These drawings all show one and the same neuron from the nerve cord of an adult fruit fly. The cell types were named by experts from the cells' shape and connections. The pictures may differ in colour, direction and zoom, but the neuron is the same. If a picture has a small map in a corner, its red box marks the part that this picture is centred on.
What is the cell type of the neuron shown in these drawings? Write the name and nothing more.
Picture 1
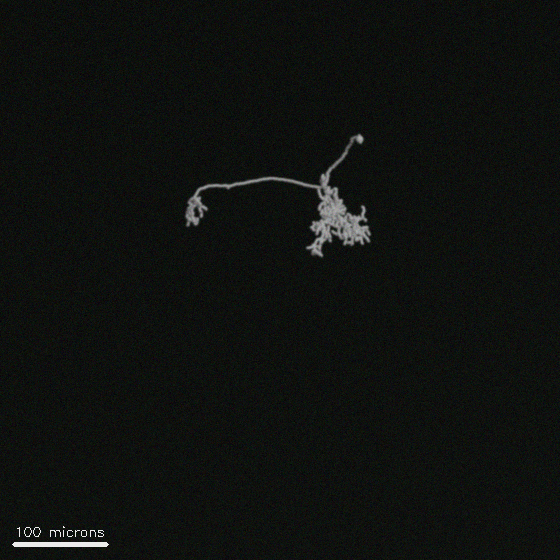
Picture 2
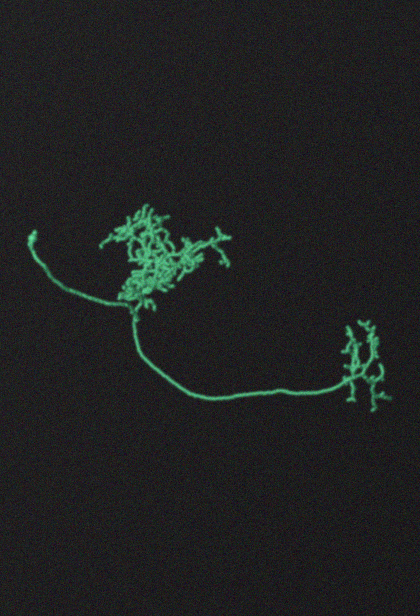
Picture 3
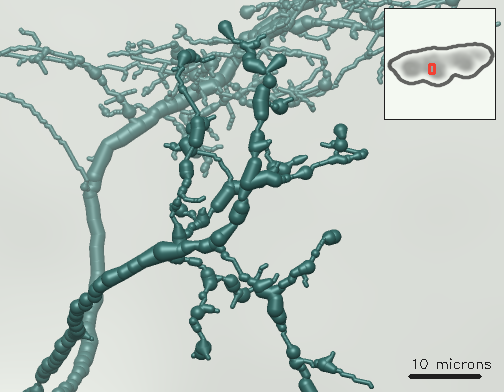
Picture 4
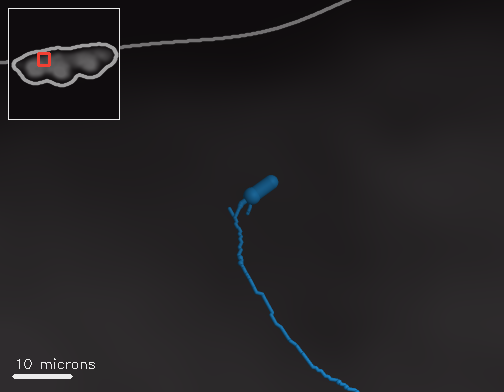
IN01A038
